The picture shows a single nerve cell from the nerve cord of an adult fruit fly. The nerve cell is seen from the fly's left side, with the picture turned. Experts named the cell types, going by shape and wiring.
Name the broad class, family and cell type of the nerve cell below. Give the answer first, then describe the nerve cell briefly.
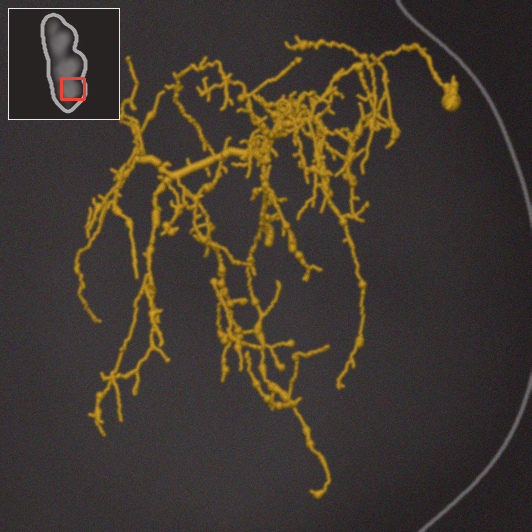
It is a nerve-cord intrinsic neuron. Its family is hemilineage 04B. Its cell type is IN04B059. As drawn here it is about as wide as it is tall.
